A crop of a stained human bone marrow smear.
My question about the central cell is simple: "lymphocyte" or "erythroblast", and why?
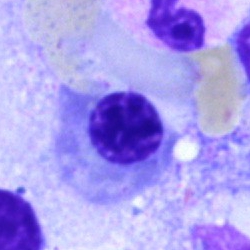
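This is an erythroblast rather than a lymphocyte.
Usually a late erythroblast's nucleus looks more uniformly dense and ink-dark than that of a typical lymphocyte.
Here the chromatin is dense and dark purple, which fits, though small paler streaks run through it. No nucleolus is visible, and the cytoplasm, without granules, is more plentiful below the nucleus than above it.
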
